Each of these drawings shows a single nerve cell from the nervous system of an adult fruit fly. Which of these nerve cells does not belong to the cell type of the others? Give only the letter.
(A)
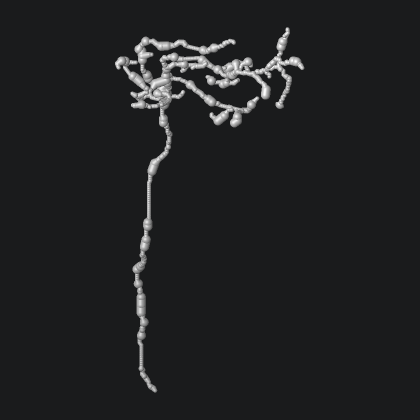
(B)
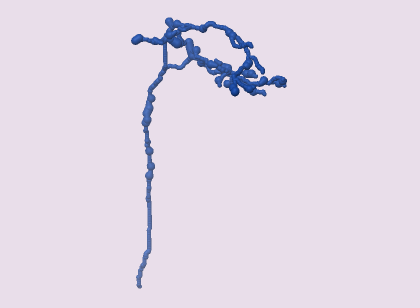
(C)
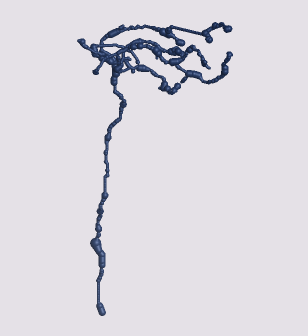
B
